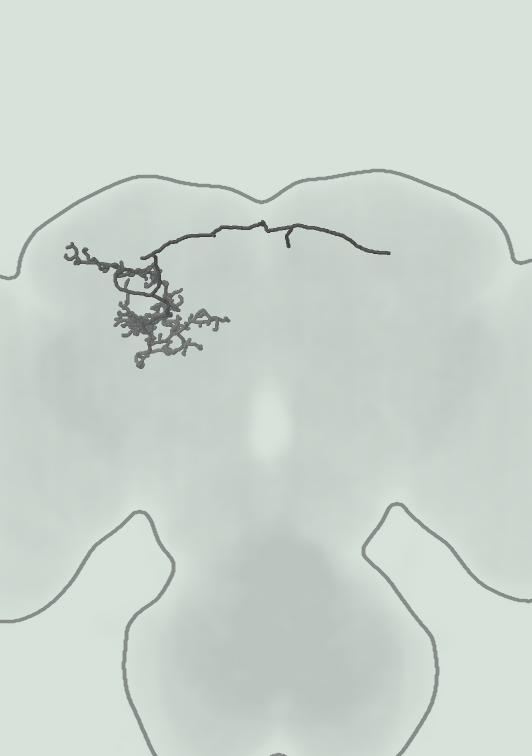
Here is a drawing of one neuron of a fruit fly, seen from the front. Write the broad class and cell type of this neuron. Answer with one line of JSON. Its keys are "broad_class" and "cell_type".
{"broad_class": "central-brain intrinsic neuron", "cell_type": "CL258"}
